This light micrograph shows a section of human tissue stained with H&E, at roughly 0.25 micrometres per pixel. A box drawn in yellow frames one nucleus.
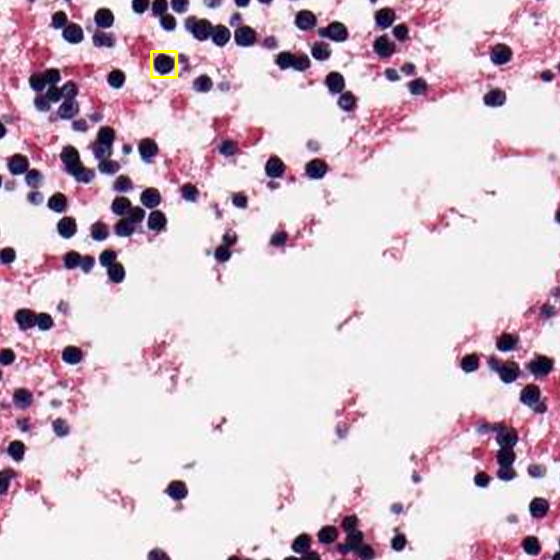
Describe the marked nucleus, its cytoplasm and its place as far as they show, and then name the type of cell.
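The nucleus is round and stained evenly very dark, almost black, with no inner detail visible at this scale. It is about the same size as the other dark round nuclei scattered around it. Almost no cytoplasm is visible; the nucleus is surrounded only by a thin pale rim. It sits among loosely spaced, similar dark round nuclei, separated from them by pale gaps and wispy pink strands of material. Type of cell: cerebellar granule cell.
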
